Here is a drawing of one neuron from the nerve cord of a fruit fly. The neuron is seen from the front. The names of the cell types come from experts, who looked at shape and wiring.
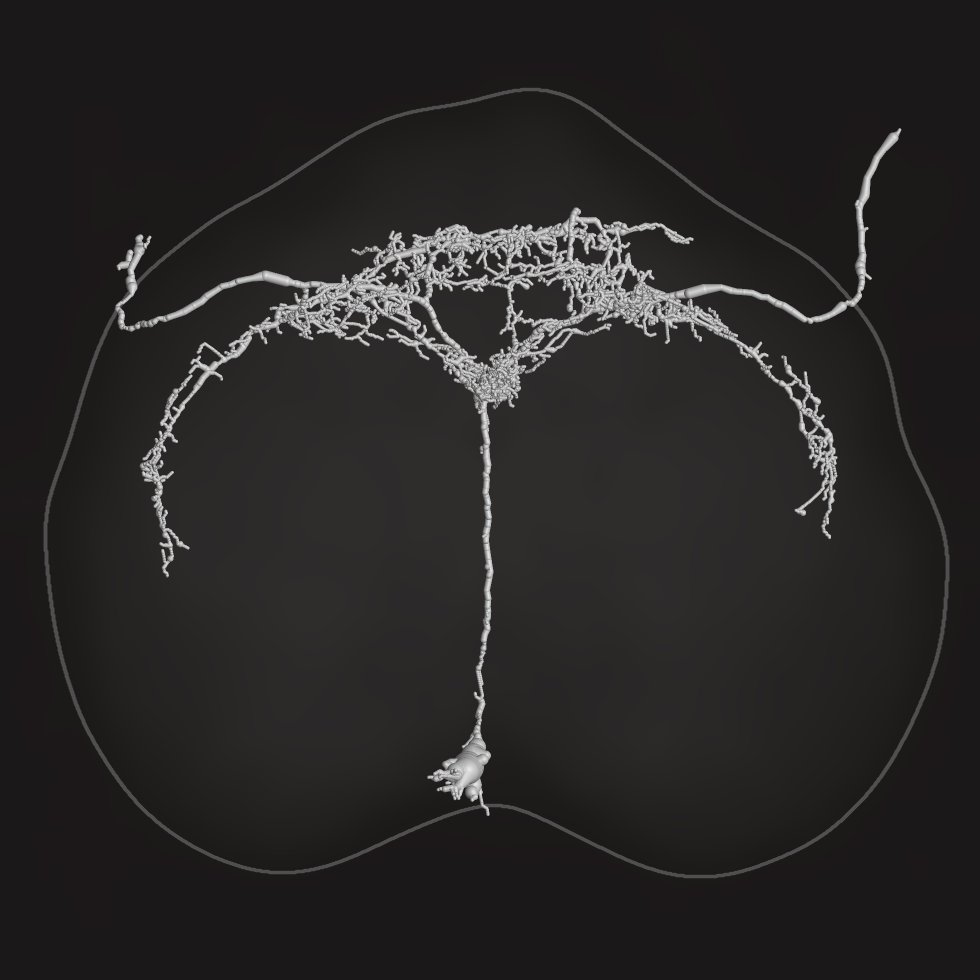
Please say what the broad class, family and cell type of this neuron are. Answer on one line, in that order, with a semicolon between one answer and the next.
efferent neuron of the nerve cord; hemilineage 00B; mesVUM-MJ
